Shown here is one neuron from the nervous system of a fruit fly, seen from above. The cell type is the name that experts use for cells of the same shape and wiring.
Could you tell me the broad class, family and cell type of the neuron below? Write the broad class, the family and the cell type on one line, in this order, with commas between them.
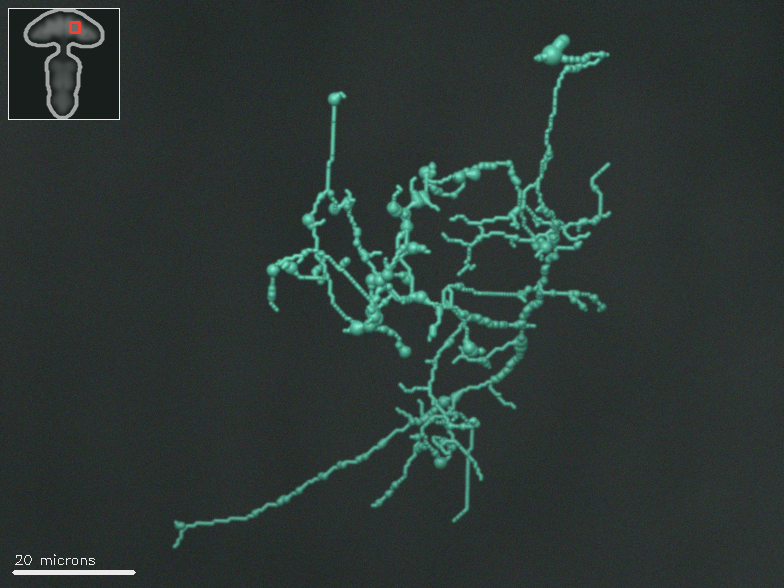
central-brain intrinsic neuron, hemilineage SLPad1_anterior, SLP162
